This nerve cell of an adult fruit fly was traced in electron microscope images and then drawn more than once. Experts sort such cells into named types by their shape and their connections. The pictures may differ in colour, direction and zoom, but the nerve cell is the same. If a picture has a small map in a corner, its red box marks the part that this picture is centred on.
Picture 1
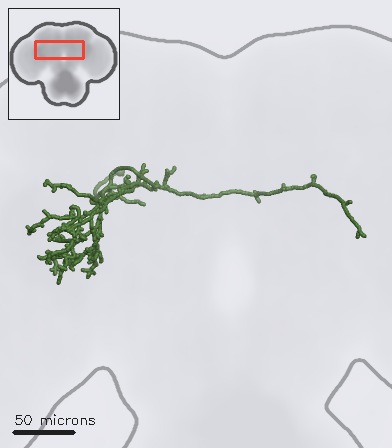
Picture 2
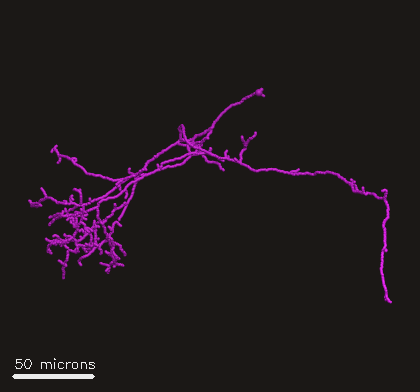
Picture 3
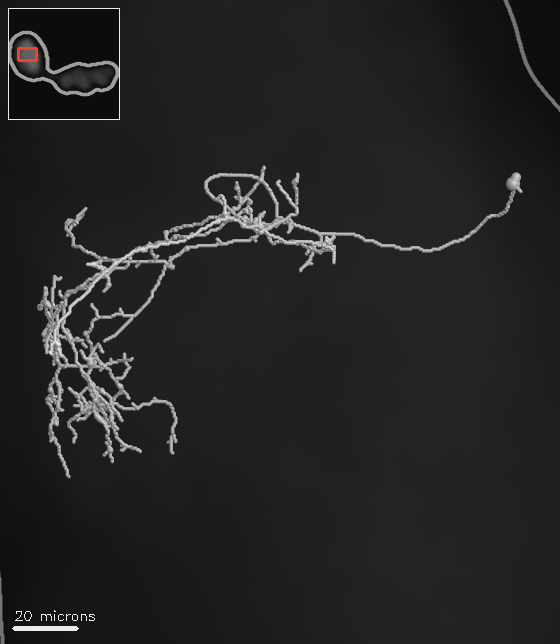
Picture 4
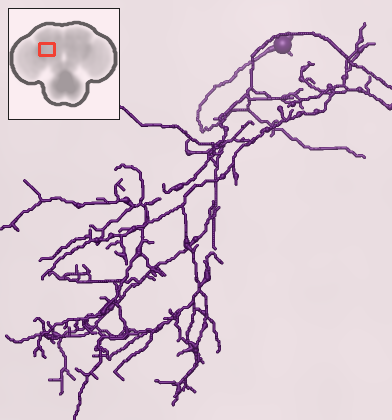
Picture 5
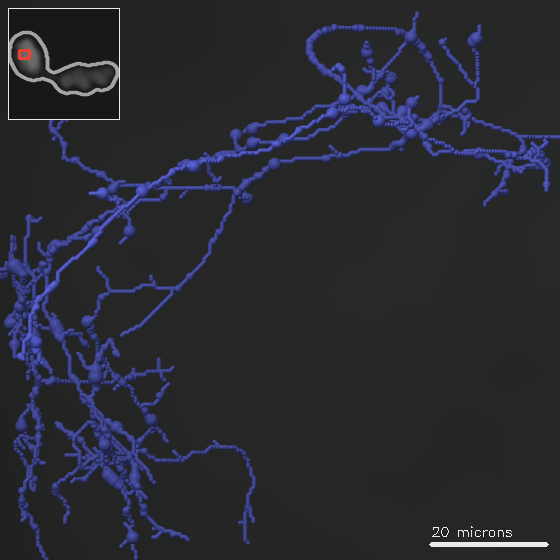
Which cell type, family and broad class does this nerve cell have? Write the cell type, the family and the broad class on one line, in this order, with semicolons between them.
CB3503; hemilineage DL1_ventral; central-brain intrinsic neuron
